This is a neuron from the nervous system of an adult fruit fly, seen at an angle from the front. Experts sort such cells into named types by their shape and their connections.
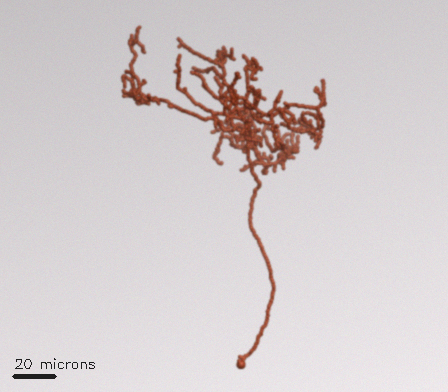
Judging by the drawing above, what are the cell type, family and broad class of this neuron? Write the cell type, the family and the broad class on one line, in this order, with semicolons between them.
CB2133; hemilineage LHa2; central-brain intrinsic neuron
